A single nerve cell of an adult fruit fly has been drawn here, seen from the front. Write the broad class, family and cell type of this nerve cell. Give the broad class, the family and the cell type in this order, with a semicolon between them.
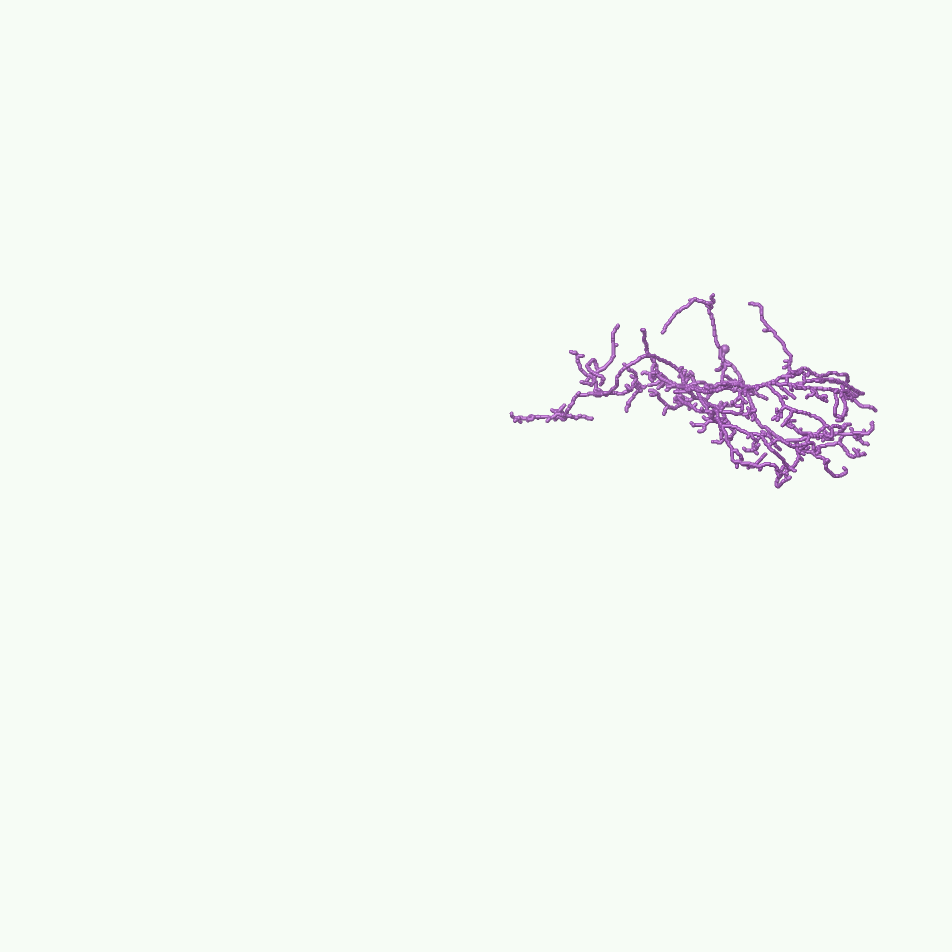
central-brain intrinsic neuron; hemilineage DL1_ventral; AVLP523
